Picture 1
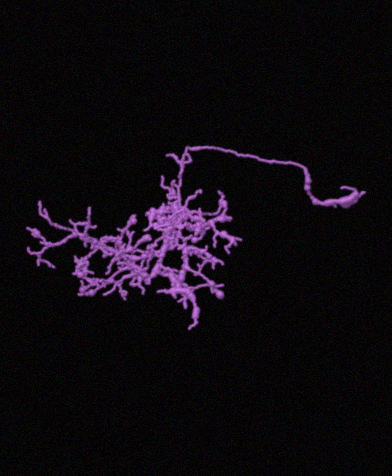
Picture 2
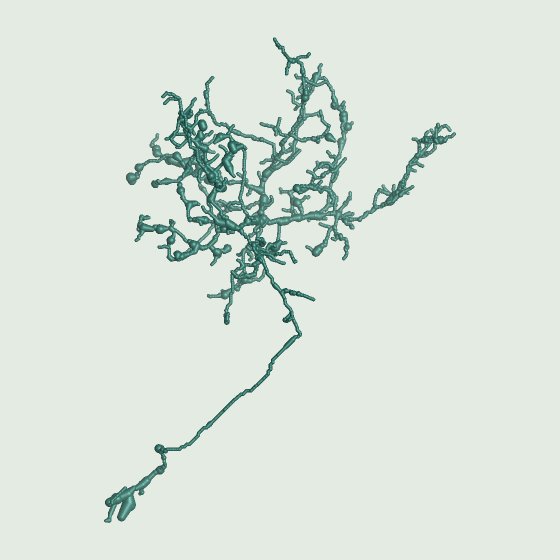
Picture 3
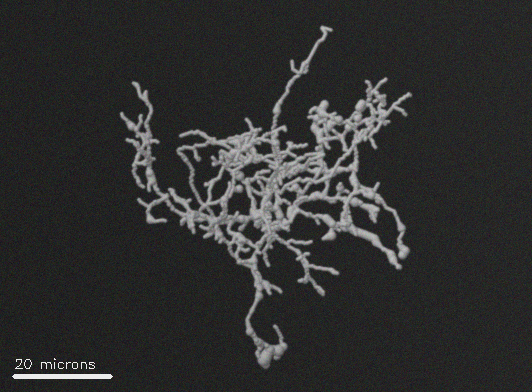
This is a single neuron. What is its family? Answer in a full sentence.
The family is hemilineage 21A.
